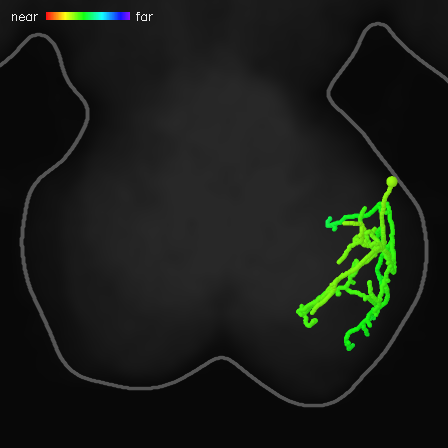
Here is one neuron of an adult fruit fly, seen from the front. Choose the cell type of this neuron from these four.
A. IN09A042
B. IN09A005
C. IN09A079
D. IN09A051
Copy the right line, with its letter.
C. IN09A079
